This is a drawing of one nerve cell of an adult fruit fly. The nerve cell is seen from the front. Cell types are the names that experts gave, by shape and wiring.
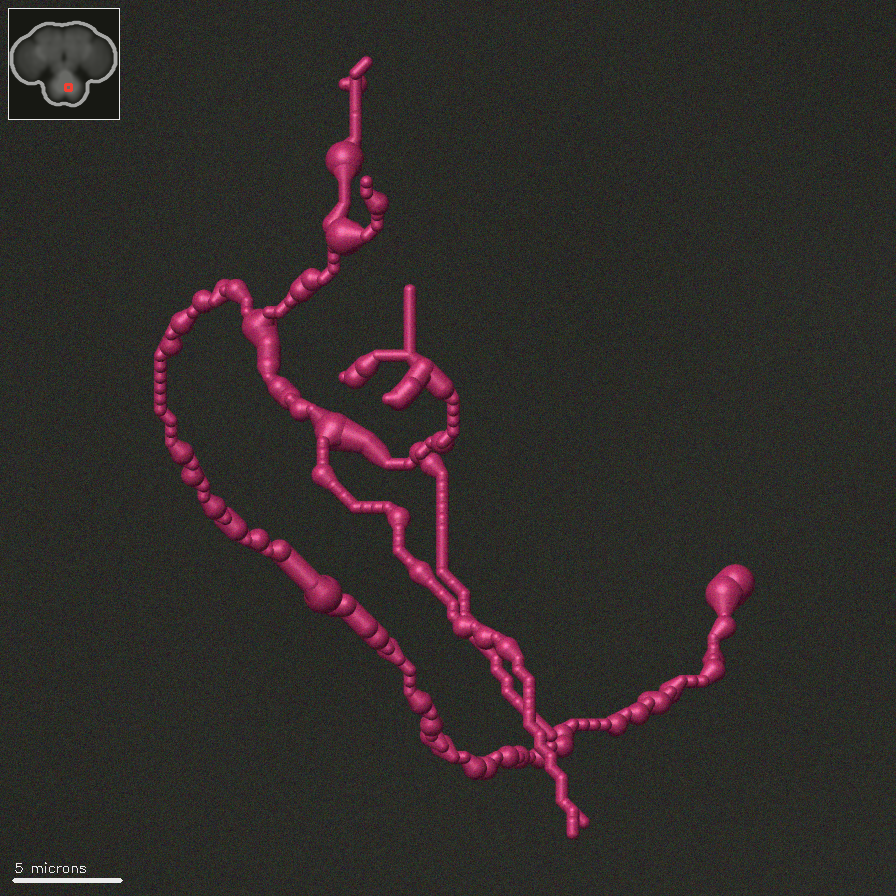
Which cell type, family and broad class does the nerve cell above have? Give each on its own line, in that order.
SNta37
class mechanosensory tactile
sensory neuron entering the nerve cord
